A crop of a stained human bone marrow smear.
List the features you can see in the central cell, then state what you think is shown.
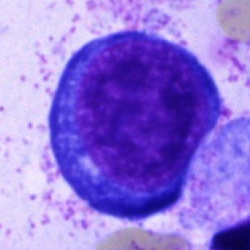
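Outline first: round and smooth. Nucleus next: off-centre, toward the upper right of the cell. Cytoplasm then: a pale streak at the lower left, and no visible granules. Last, the name: this is a proerythroblast.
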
